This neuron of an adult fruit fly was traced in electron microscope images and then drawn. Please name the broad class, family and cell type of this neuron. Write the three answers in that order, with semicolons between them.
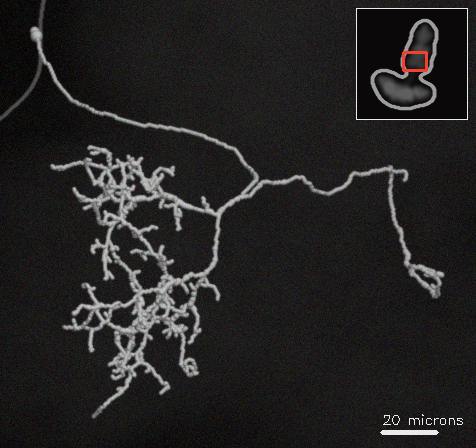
nerve-cord intrinsic neuron; hemilineage 23B; IN23B028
